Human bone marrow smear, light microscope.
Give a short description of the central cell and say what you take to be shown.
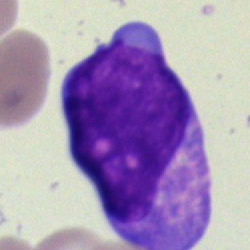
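Look at that nucleus: its outline is irregular and lumpy, and it fills most of the cell, leaving cytoplasm mainly at the lower right. The chromatin has taken up a dark purple stain. Down in that lower-right cytoplasm you can pick out fine pinkish-purple granules. It's a blast.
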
